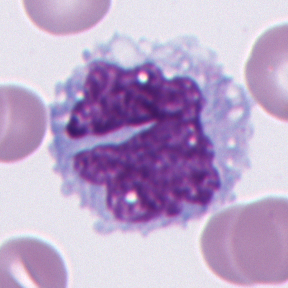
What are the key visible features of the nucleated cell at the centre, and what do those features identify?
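There's a deep pale cleft running into the nucleus from the left, and the nucleus itself is irregular and folded. The cytoplasm's pale grey-blue and full of small clear vacuoles, so it looks foamy. Outline's roughly round, edge finely bumpy. It's a monocyte.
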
